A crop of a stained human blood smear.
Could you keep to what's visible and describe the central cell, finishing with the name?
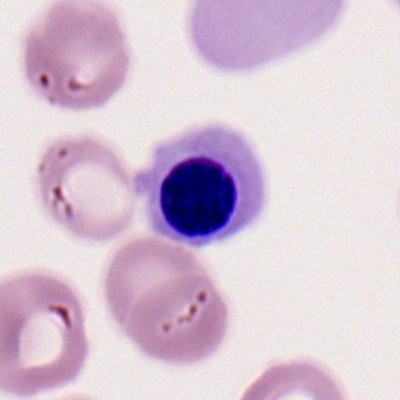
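Checking the nucleus, no nucleoli can be seen. The cytoplasm is pale blue and forms a moderate rim around the nucleus. That rim is wider on the upper right side of the nucleus than on the lower left. No granules are visible in the cytoplasm. The cell is an erythroblast.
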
